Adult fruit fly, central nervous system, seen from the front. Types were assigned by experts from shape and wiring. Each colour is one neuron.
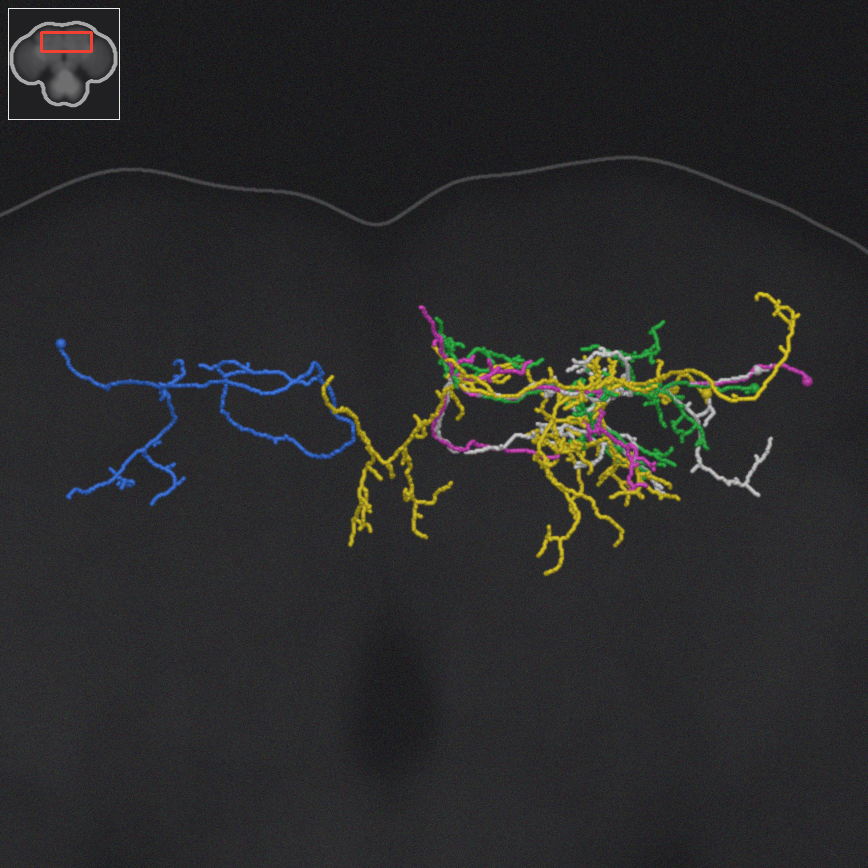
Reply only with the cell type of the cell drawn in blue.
CL146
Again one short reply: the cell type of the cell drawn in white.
CB2931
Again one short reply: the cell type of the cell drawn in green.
SMP279_c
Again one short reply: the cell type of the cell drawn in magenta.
SMP282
